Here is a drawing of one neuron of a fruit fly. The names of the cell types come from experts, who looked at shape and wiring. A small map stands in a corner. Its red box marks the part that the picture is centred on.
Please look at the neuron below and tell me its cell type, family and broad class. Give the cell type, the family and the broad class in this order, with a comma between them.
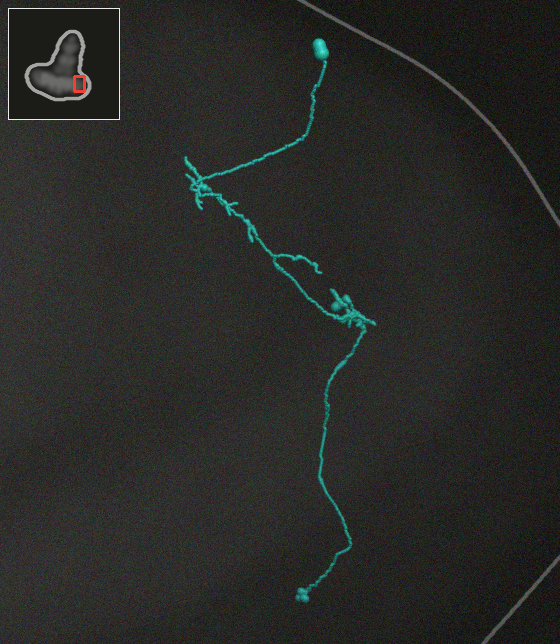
C2, C, optic-lobe intrinsic neuron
